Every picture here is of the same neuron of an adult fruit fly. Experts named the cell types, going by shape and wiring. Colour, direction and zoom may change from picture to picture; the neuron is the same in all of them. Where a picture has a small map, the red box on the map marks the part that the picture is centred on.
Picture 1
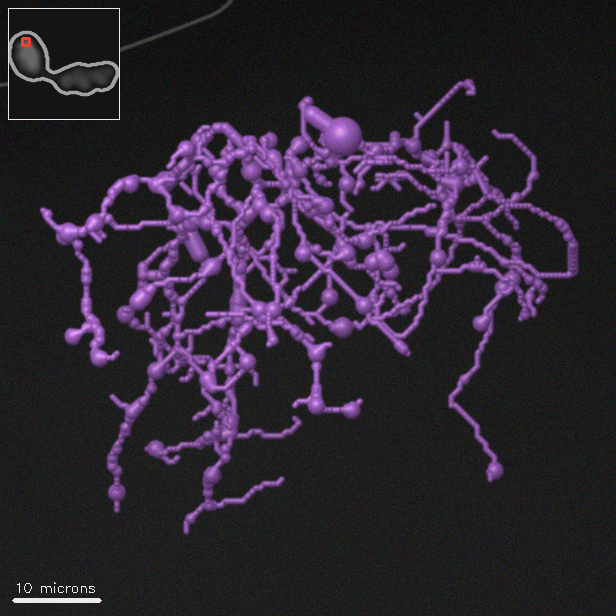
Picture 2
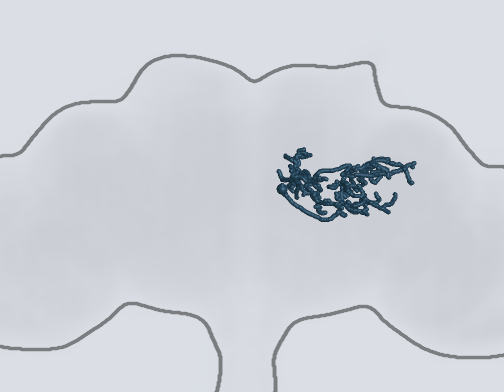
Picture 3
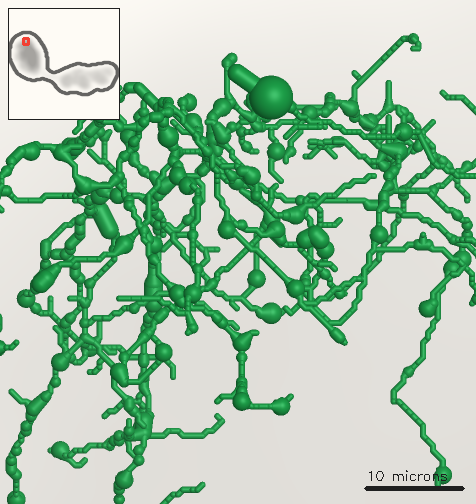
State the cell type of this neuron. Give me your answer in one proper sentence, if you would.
The cell type held by this neuron is CB3498.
